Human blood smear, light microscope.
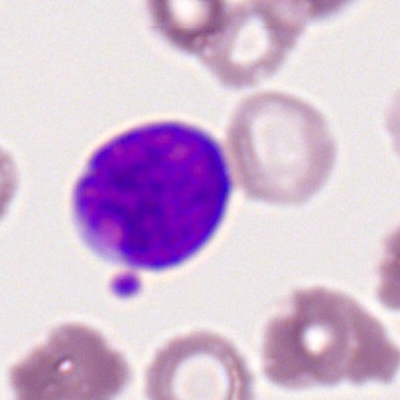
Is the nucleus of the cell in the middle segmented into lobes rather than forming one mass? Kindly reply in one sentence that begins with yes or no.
No, it is a single compact round, oval or kidney-shaped nucleus that this cell has.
